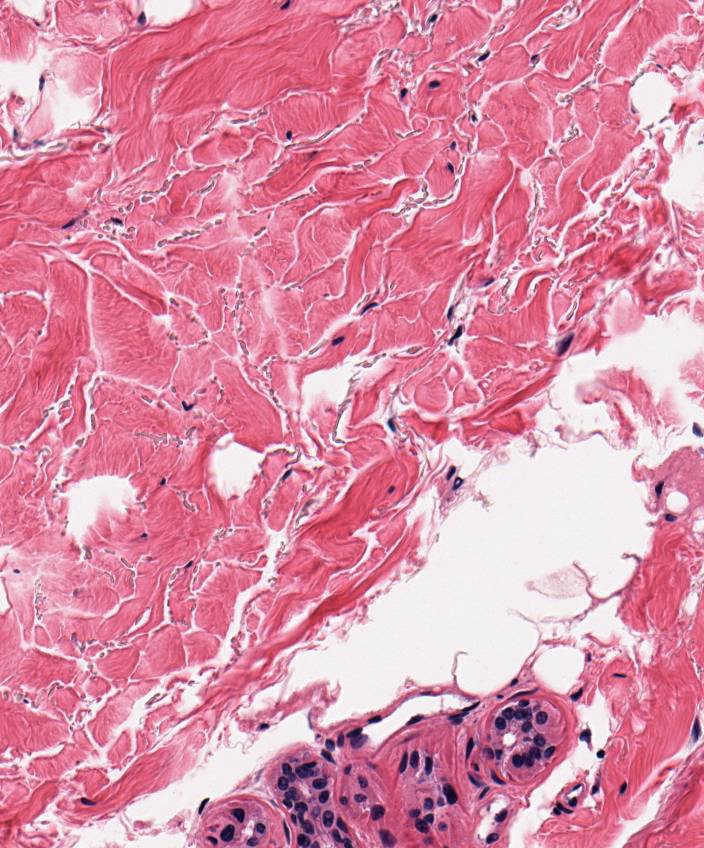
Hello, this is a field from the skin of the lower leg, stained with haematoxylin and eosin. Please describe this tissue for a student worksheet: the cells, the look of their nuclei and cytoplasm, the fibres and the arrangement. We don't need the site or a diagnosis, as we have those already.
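Mostly it's dense, deeply eosinophilic collagen bundles running in many different directions, with sparse nuclei between them, small, dark and elongated. The tubules have narrow central lumens and a lining of cells with crowded, round, dark-staining nuclei.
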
